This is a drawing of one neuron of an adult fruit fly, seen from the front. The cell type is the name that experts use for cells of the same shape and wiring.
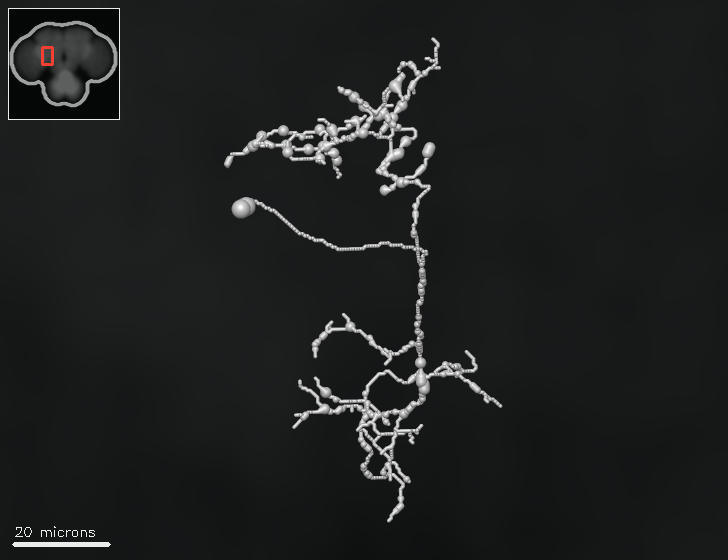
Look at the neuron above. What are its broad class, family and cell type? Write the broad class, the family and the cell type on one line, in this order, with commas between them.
central-brain intrinsic neuron, hemilineage LALa1_anterior, WED029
